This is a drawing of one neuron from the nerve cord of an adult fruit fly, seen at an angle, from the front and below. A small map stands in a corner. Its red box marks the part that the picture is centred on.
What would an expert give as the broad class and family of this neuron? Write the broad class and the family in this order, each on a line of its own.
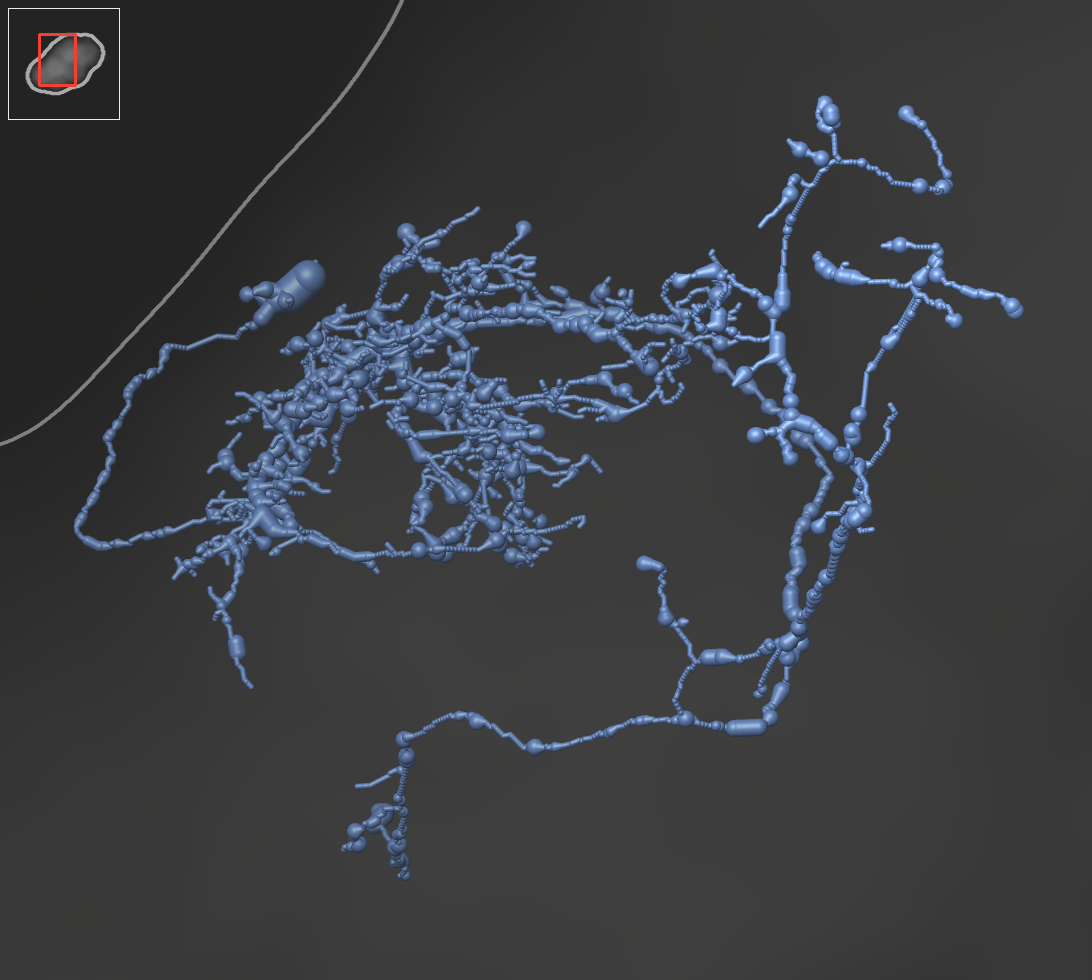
nerve-cord intrinsic neuron
hemilineage 17B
